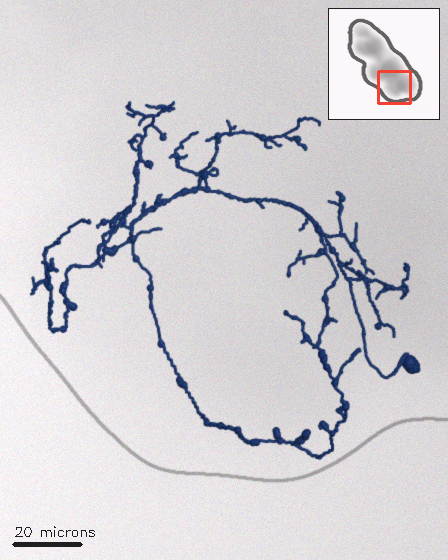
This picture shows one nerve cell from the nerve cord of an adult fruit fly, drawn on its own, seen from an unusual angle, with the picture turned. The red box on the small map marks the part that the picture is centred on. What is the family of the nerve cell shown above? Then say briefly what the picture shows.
The family is hemilineage 19A. It is a nerve-cord intrinsic neuron. By the scale bar it is about 120 microns wide in this view. Dozens of branch ends can be seen.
